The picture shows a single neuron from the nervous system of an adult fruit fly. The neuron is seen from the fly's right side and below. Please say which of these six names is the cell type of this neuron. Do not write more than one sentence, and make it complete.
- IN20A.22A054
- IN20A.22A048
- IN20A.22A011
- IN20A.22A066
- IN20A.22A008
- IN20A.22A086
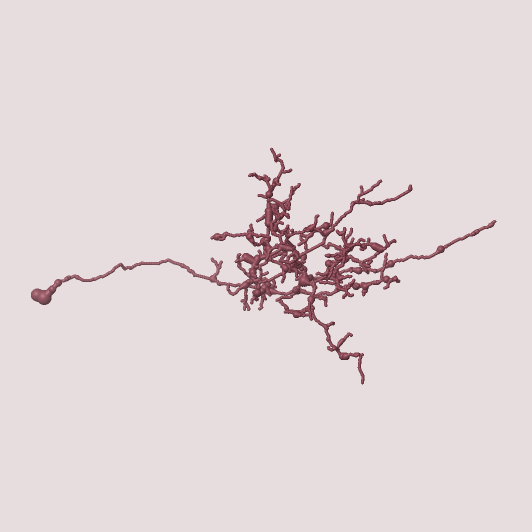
It is to cell type IN20A.22A066 that the neuron belongs.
